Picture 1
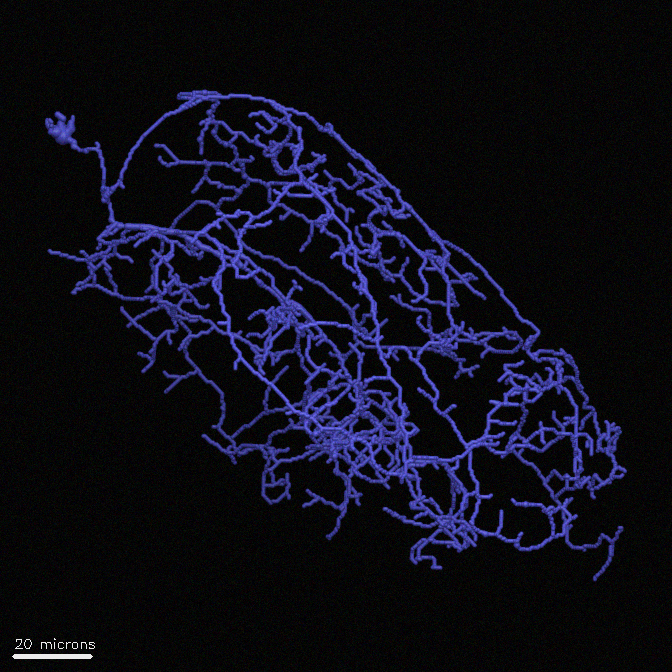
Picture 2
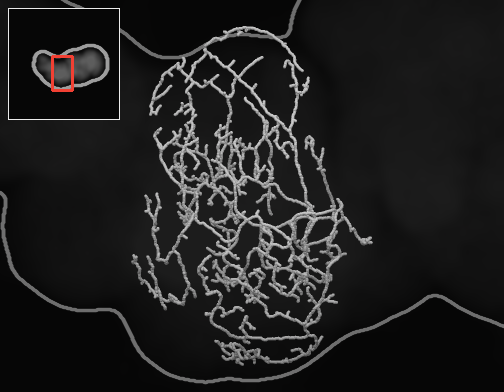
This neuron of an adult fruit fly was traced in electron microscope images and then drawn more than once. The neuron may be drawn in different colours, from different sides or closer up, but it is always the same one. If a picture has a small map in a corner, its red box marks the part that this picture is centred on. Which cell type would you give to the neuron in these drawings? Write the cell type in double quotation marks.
"Mi19"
